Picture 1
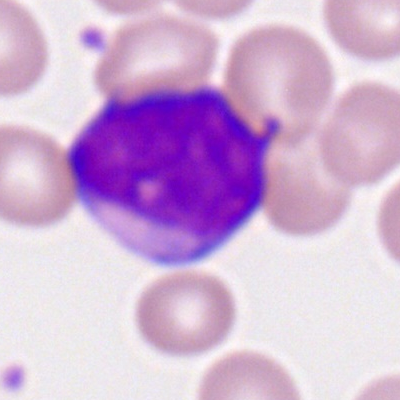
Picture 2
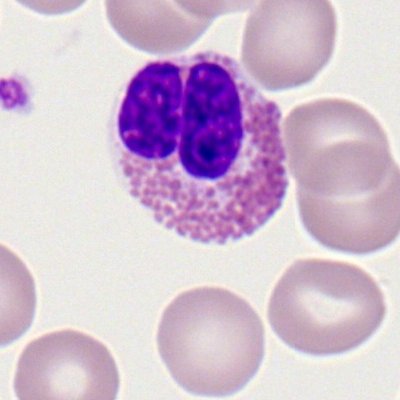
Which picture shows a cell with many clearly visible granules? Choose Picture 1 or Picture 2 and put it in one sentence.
In picture 2, the cytoplasm of the cell holds many visible granules.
